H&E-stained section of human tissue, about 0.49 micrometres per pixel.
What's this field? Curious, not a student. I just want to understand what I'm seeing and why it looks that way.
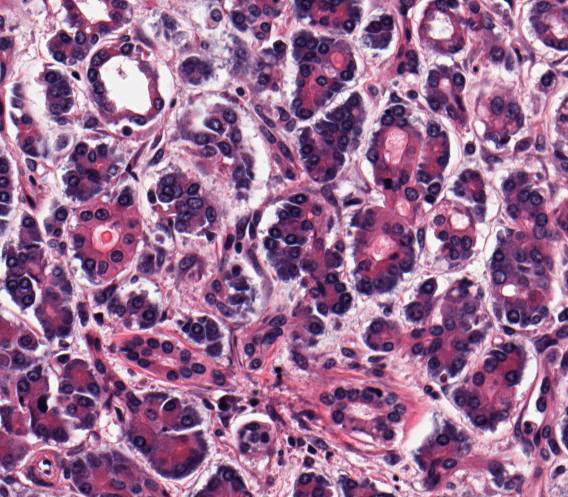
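Let's call this one exocrine pancreas. Closely packed small rounded glandular units fill the field, separated only by thin stromal strands.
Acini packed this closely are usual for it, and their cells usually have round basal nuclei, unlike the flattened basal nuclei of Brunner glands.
Here the nuclei are small, round, darkly stained and fairly uniform. Several units, especially left-centre and right-centre, hold dense pink secretion in small central lumina. The largest open lumen, mostly empty, is at upper left.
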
